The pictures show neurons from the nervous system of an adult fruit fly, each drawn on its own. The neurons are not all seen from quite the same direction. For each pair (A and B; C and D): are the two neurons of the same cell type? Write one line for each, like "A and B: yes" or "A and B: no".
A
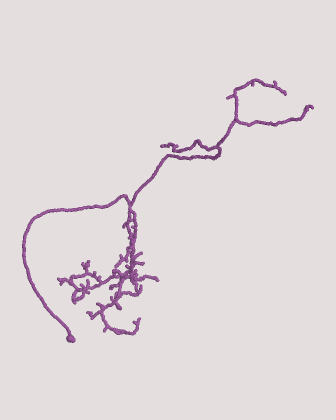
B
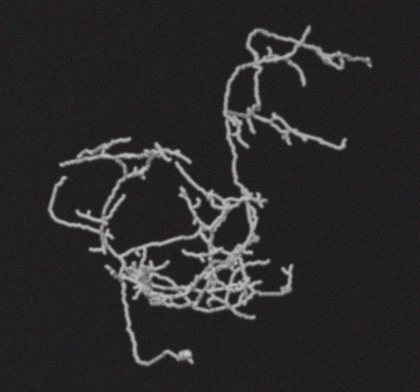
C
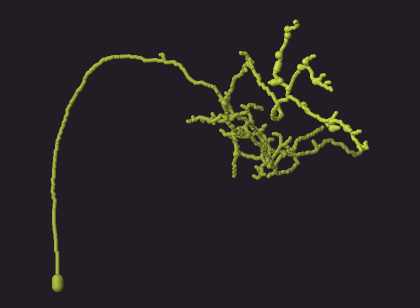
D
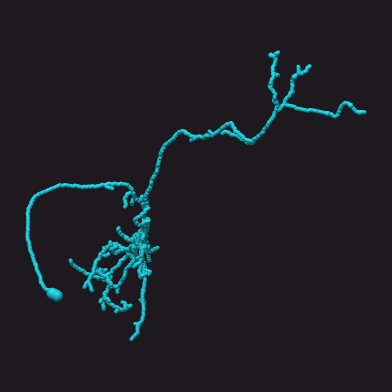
A and B: no
C and D: yes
